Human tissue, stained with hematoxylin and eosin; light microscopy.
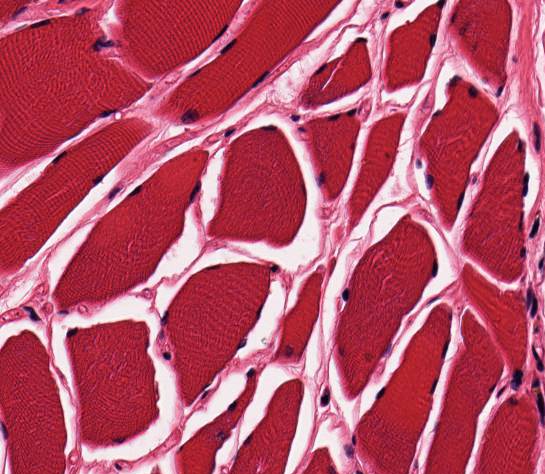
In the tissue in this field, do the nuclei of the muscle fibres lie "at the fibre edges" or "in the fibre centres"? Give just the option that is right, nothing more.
At the fibre edges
